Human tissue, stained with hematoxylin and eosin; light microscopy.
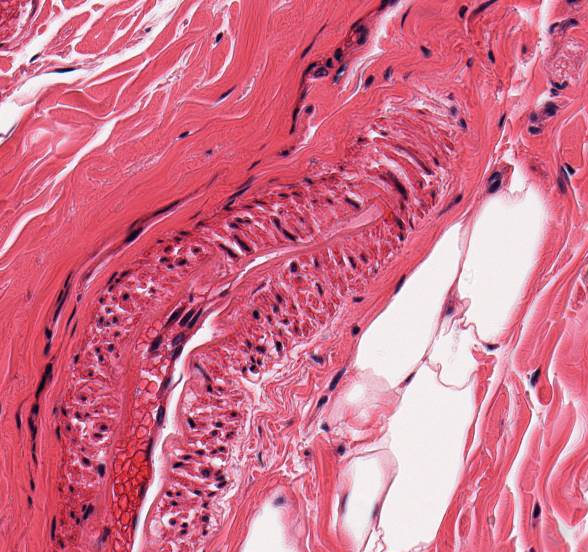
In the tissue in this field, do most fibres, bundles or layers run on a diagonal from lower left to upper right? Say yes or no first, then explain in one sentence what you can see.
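Yes. An elongated band of cellular tissue runs diagonally across the centre of the field from lower left to upper right.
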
